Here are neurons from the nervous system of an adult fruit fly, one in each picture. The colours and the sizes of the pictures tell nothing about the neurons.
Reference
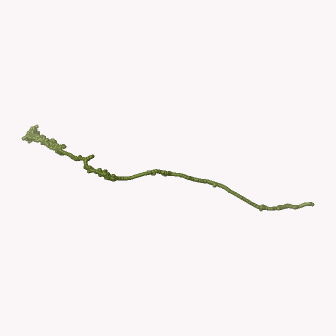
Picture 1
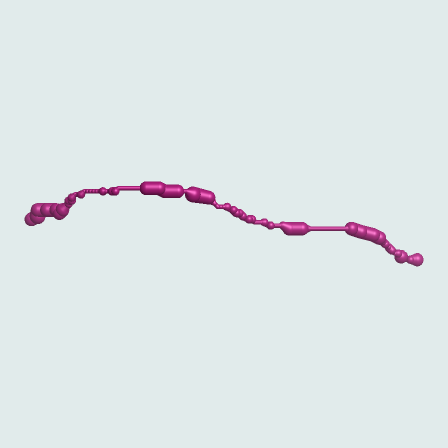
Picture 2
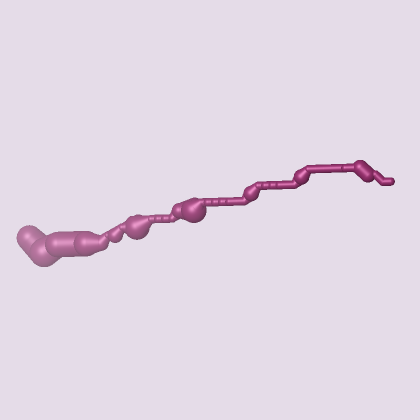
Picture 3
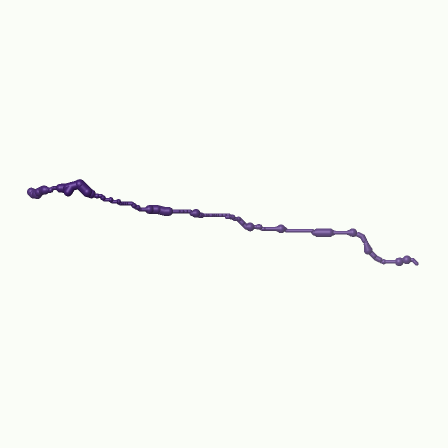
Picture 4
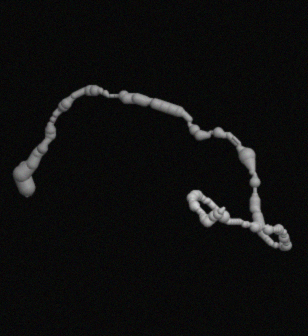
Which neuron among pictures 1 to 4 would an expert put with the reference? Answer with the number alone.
1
